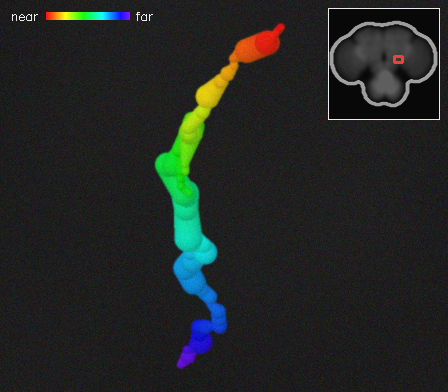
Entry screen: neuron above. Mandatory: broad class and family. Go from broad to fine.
sensory neuron entering the brain; class mechanosensory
